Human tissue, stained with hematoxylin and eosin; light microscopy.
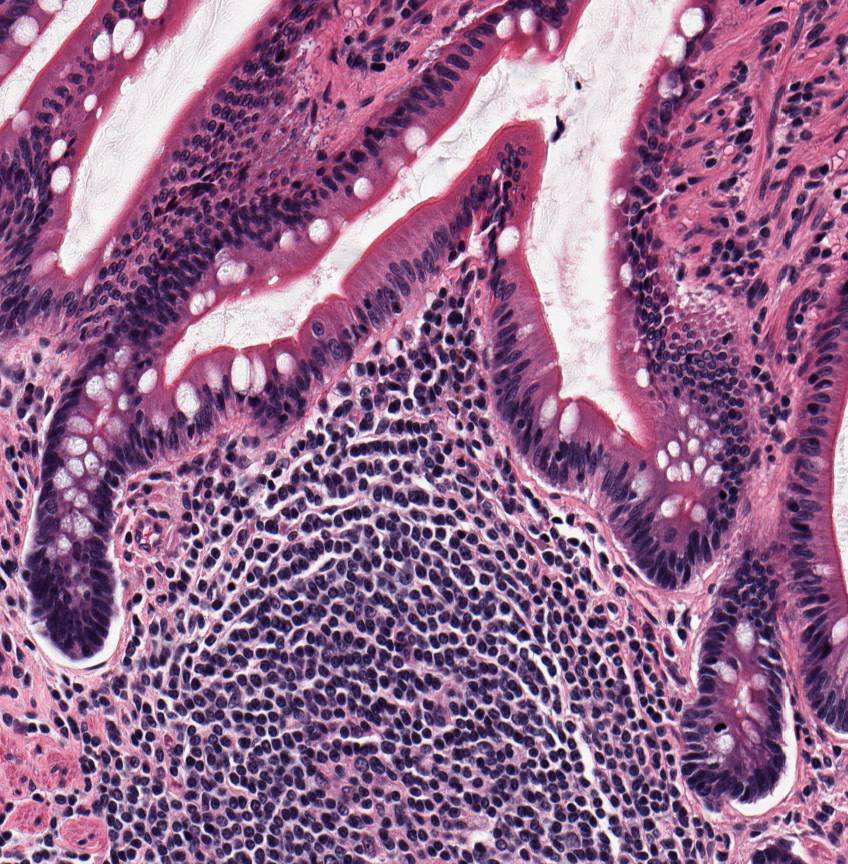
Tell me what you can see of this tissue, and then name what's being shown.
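First, the layout: finger-like villi with pale luminal spaces between them occupy the upper half, and a dense cellular aggregate the lower centre. Second, the villous covering: one layer of tall columnar cells, elongated nuclei crowded toward the base, with a bright pink band along the luminal surface. Third, the aggregate: densely packed small lymphocytes, round dark nuclei, scant cytoplasm. Name: terminal ileum.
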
